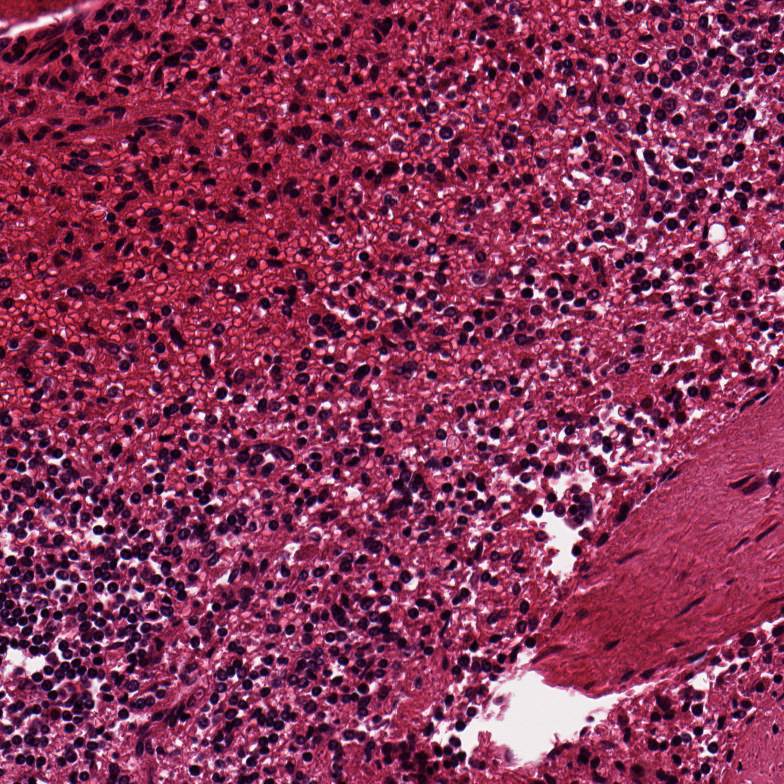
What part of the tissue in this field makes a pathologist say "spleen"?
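The tissue in this field is spleen.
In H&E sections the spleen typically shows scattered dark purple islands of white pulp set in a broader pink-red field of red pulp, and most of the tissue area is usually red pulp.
Here most of the field is a solid, diffuse sheet of closely packed cells without glands, tubules or epithelium, and its extent fits that usual large share of red pulp. In the lower left, small round cells with dark, round nuclei and scant cytoplasm are crowded together. A band of dense pink fibrous tissue crosses the lower right corner, sloping up toward the right edge. No fat cells are seen anywhere.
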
